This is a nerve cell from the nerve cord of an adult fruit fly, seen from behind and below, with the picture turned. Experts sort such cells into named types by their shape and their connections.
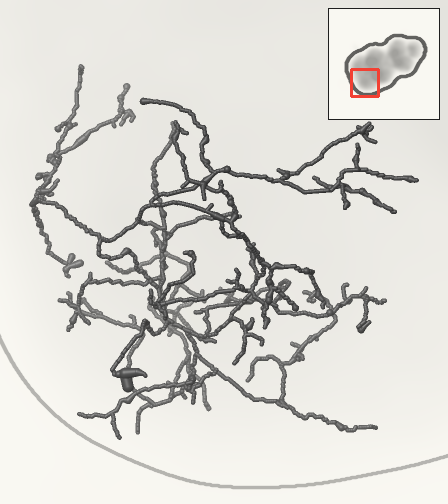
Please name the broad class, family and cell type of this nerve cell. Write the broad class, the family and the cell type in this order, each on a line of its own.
nerve-cord intrinsic neuron
hemilineage 01B
IN01B064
